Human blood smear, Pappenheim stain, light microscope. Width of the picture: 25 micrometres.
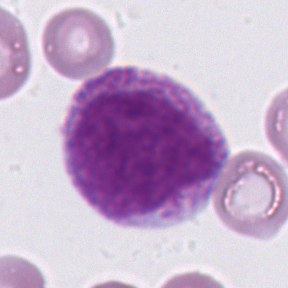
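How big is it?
About 14 micrometres across, with a roughly round, smooth outline.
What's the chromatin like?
Finely granular, not clumped into dark blocks.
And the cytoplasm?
Pale lilac, with fine reddish-purple granules scattered through it.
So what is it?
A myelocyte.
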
